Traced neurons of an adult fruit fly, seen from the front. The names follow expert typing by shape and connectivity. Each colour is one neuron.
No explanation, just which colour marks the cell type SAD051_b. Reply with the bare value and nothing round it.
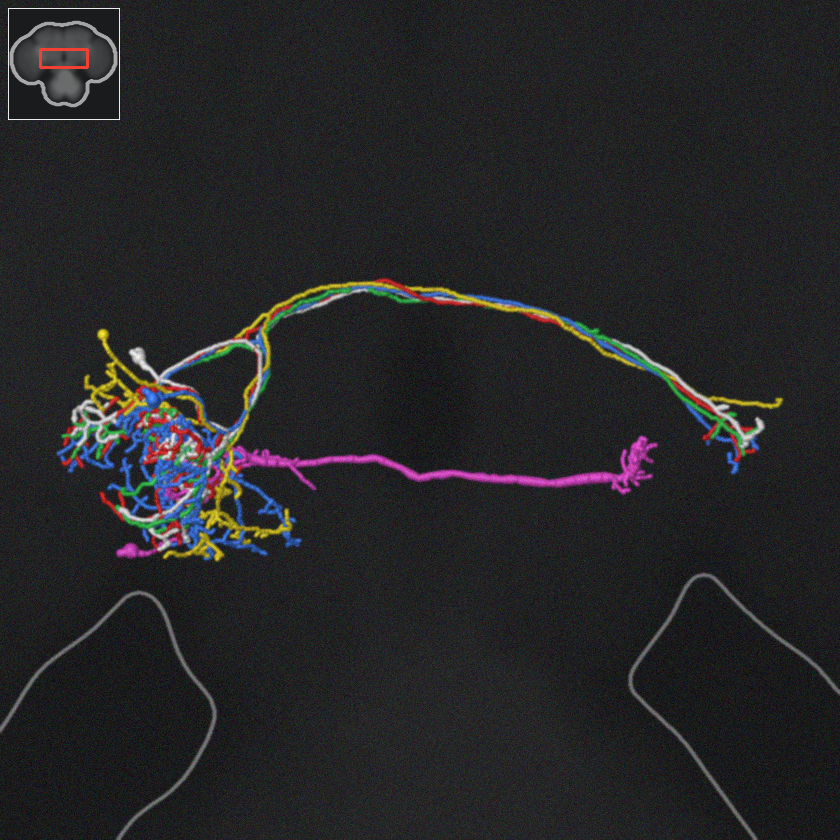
green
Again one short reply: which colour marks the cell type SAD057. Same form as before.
white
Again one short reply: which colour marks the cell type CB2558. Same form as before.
yellow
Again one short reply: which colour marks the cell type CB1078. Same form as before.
red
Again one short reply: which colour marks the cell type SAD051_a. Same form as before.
blue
